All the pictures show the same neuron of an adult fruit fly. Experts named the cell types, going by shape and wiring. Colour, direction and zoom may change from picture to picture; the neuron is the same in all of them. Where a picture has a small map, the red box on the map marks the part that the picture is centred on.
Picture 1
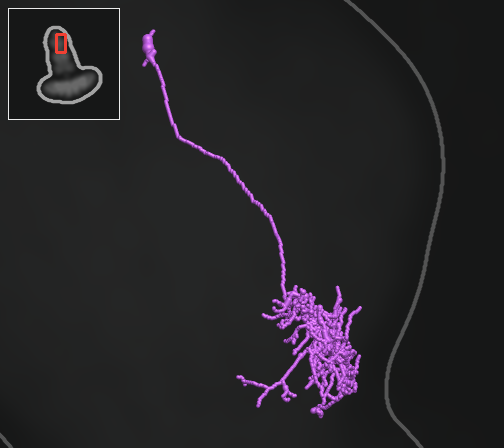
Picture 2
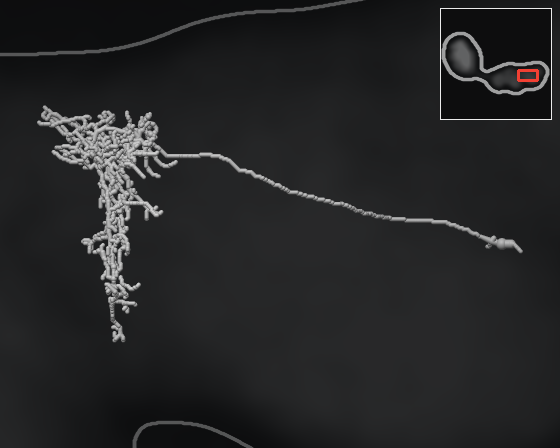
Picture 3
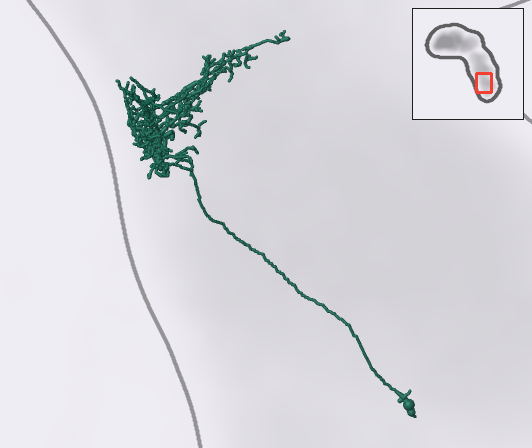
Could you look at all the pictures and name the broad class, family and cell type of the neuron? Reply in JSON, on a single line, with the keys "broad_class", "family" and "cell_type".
{"broad_class": "nerve-cord intrinsic neuron", "family": "hemilineage 03B", "cell_type": "IN03B049"}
